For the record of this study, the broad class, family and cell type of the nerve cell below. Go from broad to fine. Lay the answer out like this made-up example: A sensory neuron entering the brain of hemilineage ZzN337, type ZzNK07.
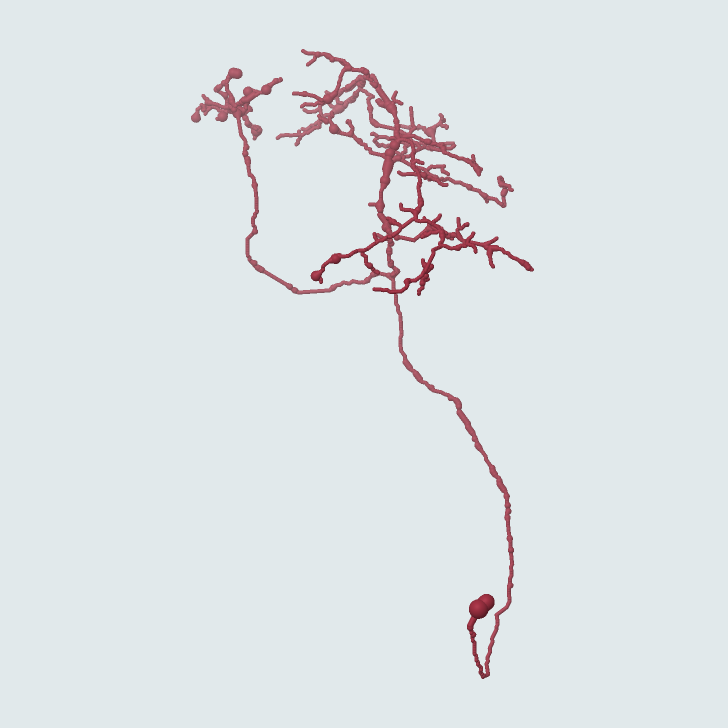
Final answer: A central-brain intrinsic neuron of hemilineage SLPal3_and_SLPal4_dorsal, type CB4122.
